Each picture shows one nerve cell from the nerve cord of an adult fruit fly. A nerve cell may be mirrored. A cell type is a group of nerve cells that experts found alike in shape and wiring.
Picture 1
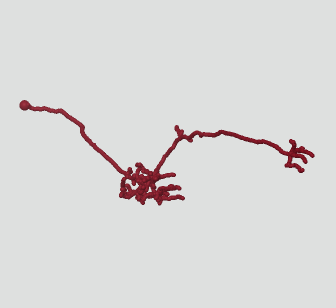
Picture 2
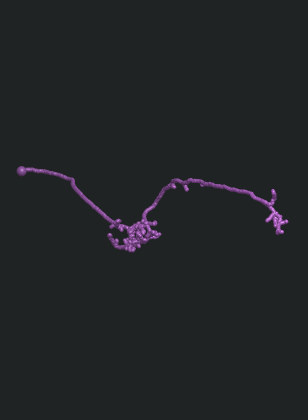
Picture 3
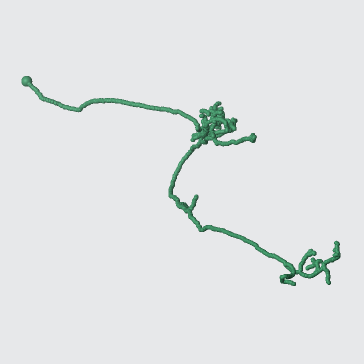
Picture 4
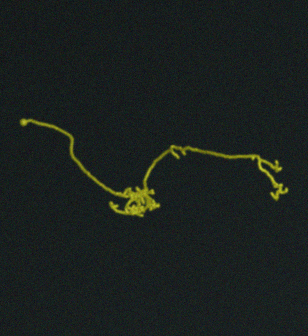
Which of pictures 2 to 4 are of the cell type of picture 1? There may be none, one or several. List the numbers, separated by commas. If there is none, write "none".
2, 3, 4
